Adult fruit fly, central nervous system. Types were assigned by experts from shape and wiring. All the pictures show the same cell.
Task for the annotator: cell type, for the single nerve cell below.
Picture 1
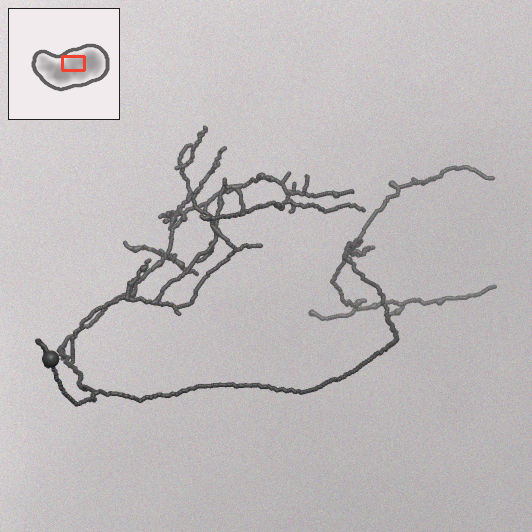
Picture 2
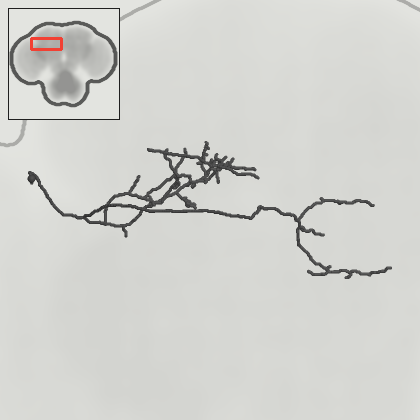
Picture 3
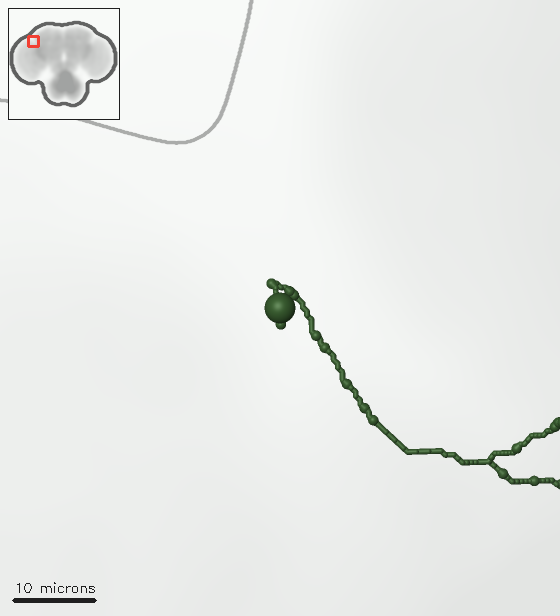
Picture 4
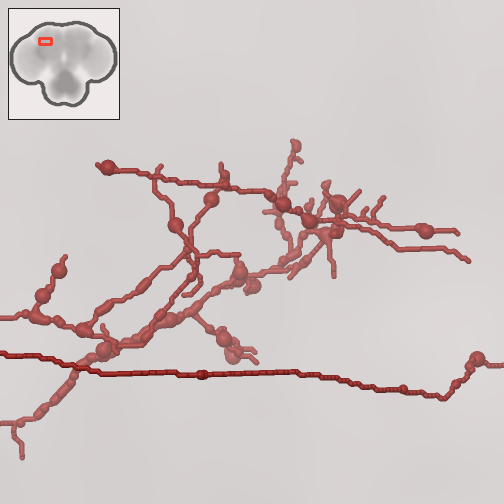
CL101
